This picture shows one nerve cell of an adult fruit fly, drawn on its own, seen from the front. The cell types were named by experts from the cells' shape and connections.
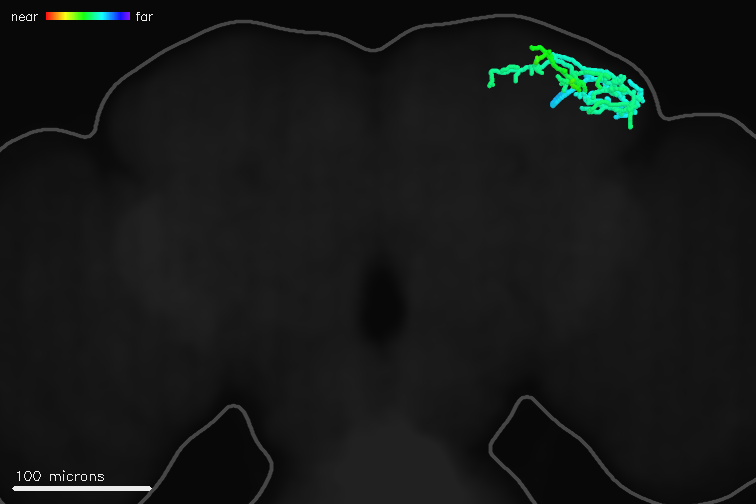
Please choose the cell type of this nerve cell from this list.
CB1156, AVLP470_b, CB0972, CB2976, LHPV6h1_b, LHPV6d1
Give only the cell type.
LHPV6d1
